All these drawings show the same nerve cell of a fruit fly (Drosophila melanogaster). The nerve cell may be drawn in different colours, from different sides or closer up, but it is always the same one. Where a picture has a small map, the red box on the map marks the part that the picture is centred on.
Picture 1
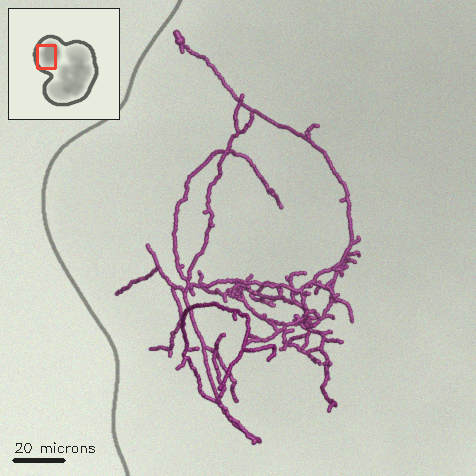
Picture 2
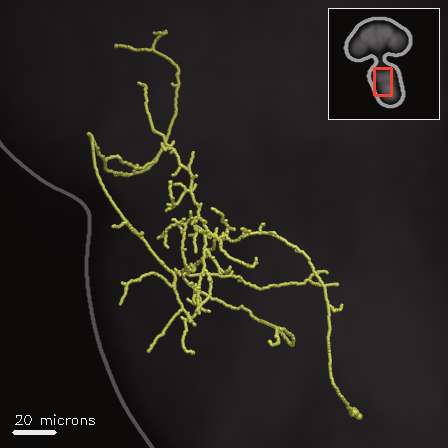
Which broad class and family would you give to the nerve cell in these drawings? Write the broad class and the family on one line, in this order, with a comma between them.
nerve-cord intrinsic neuron, hemilineage 12B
